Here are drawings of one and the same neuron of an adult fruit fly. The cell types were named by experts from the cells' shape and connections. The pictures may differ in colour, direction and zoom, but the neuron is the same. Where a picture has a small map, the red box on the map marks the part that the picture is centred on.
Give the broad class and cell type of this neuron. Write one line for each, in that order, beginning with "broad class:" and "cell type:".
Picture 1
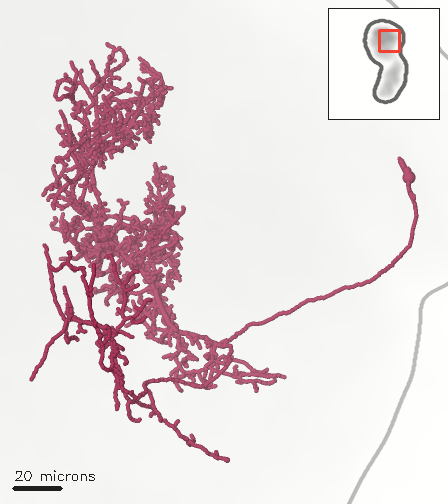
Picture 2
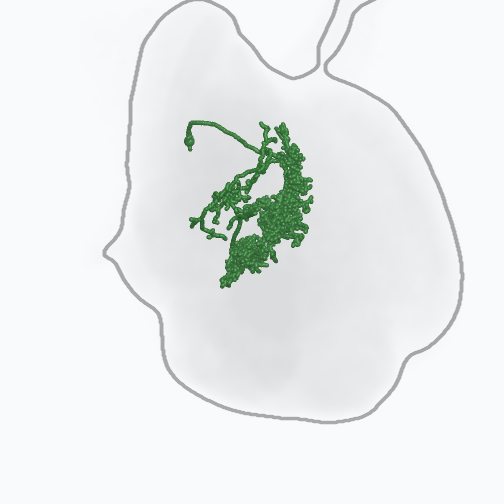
broad class: central-brain intrinsic neuron
cell type: CB0677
